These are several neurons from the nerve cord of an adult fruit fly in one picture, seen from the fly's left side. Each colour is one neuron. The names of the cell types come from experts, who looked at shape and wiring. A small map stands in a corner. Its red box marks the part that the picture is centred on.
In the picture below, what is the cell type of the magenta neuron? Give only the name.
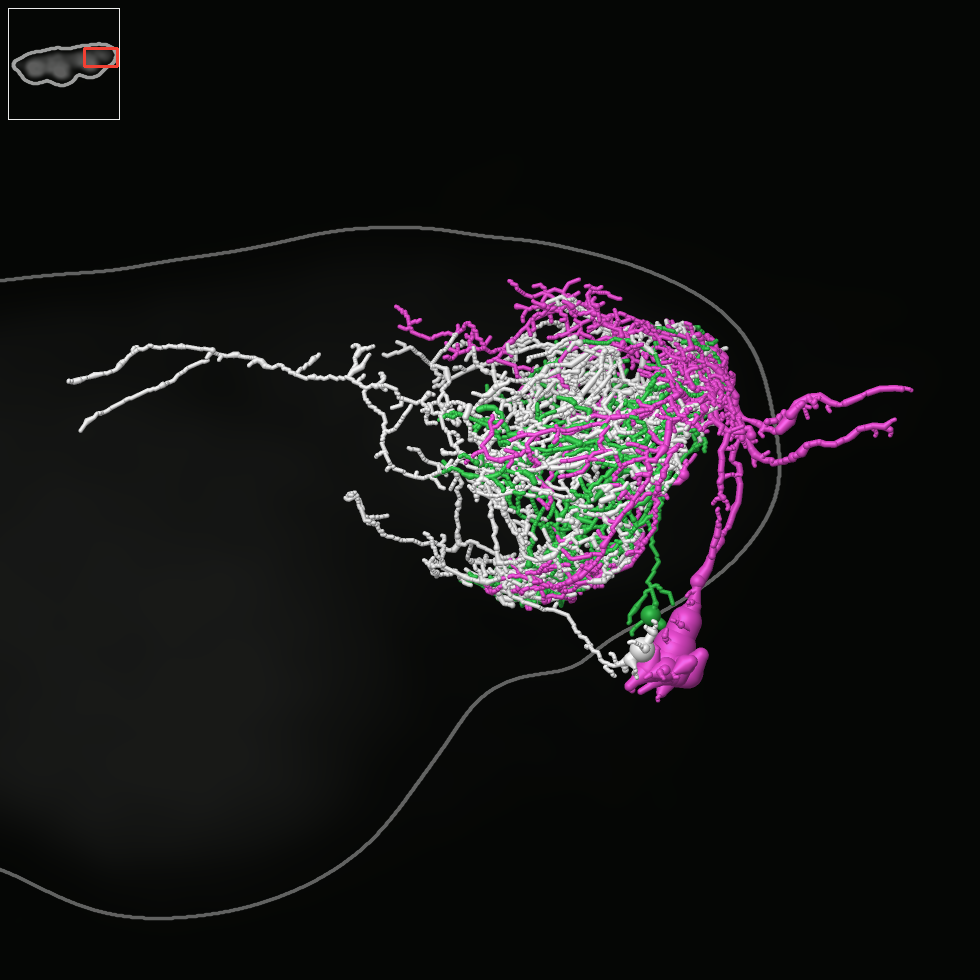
EN00B013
